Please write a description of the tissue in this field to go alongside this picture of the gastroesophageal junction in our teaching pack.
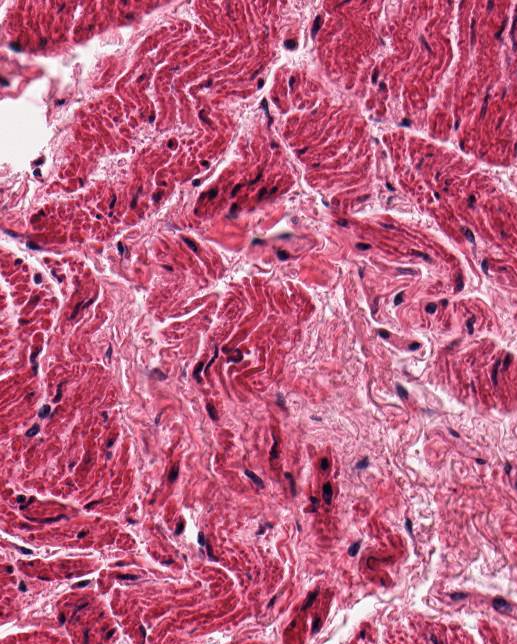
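Most of the field is occupied by bundles of deeply eosinophilic muscle fibres, separated by paler fibrous tissue. The fibres take a wavy, undulating course, and the bundles run in differing directions. Nuclei are dark and oval to elongated, lying within the fibres rather than at their edges.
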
